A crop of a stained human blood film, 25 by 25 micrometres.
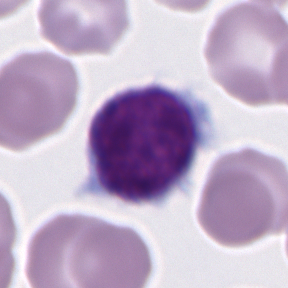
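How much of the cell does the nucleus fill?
Almost all of it; the nucleus is round in outline and about 9 micrometres across.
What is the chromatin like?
Dark purple and dense, with a clumped texture.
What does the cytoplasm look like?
A scant rim, seen mainly on the right, with short irregular projections of pale cytoplasm sticking out at the right and lower left edges.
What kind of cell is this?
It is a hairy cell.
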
